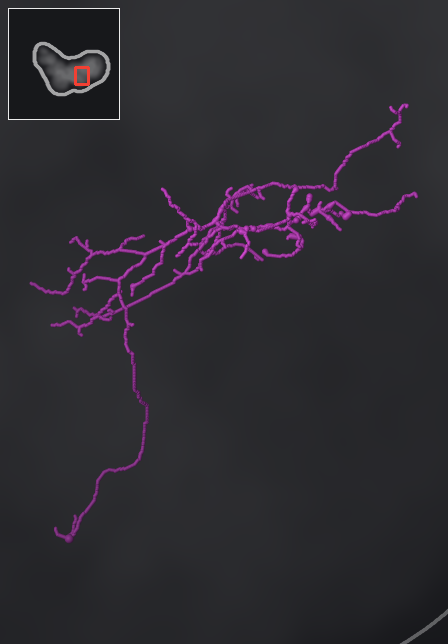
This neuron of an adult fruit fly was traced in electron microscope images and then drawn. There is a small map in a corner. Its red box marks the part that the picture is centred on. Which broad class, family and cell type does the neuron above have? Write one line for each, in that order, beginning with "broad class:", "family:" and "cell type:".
broad class: central-brain intrinsic neuron
family: hemilineage LB3
cell type: CB2944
